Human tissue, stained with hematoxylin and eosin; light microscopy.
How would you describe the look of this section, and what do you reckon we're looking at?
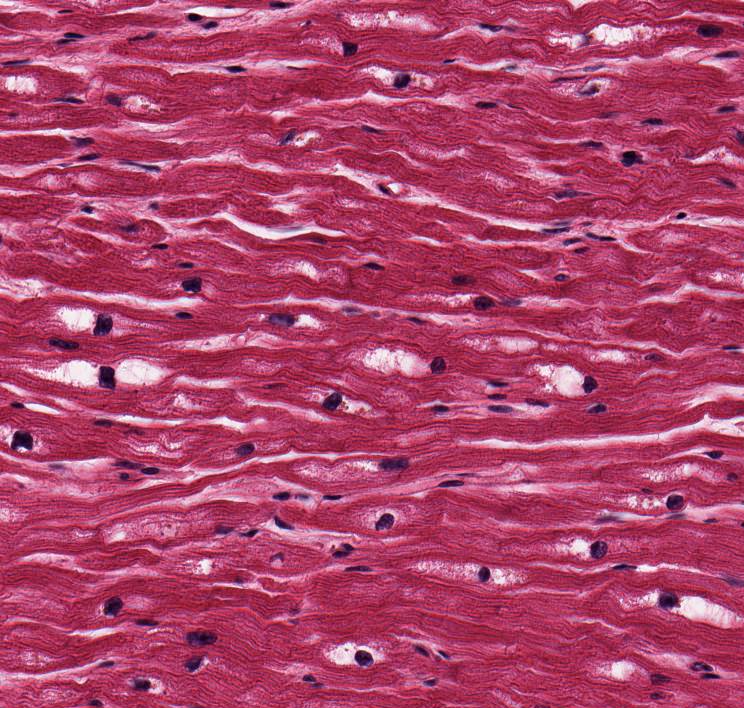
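You'll see the neighbouring muscle fibres branching and merging with one another instead of running as separate straight cylinders. Their cytoplasm is a deep pink-red throughout. Many of the central nuclei have pale, clear zones of cytoplasm at their ends, and small, dark, elongated nuclei sit in the thin spaces between fibres. This is the atrial appendage of the heart.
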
